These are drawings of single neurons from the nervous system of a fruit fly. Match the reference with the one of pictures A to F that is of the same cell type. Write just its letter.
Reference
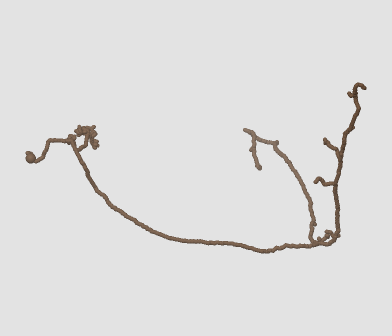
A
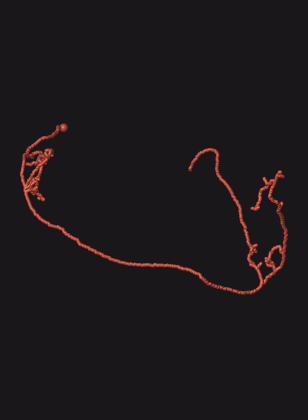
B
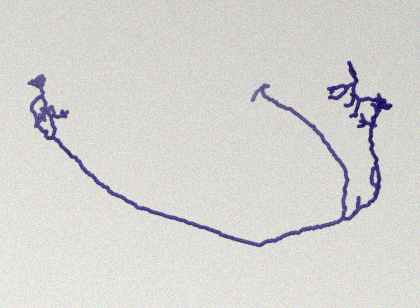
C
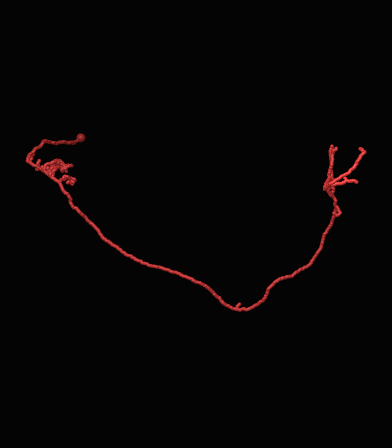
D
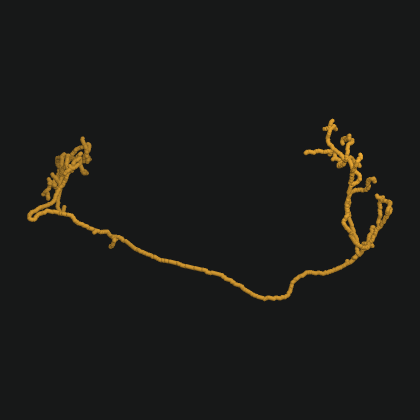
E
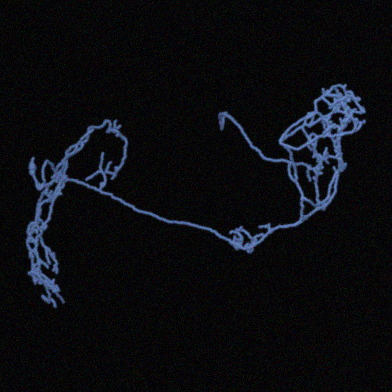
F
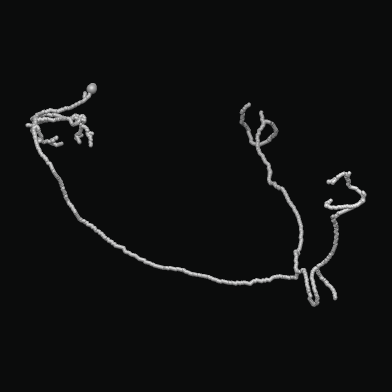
A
